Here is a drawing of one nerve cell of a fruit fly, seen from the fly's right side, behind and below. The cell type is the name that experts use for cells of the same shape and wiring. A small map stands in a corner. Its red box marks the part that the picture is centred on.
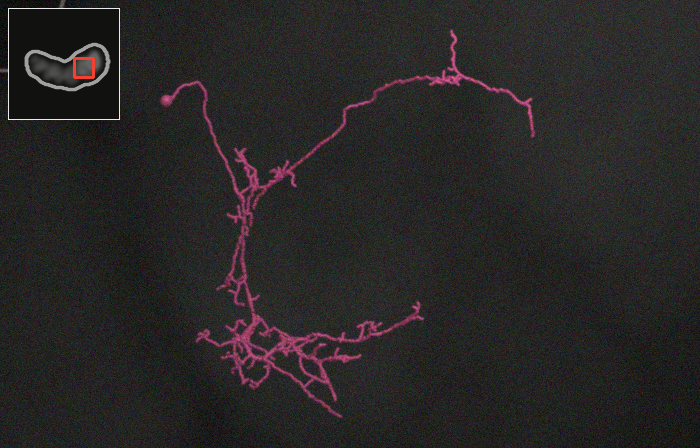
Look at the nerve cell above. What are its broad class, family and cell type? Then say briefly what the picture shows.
This is a central-brain intrinsic neuron. Its family is hemilineage DM6_ventral. It is of cell type CB2205. Its cell body lies at the upper left of the picture. The picture shows dozens of branch ends.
